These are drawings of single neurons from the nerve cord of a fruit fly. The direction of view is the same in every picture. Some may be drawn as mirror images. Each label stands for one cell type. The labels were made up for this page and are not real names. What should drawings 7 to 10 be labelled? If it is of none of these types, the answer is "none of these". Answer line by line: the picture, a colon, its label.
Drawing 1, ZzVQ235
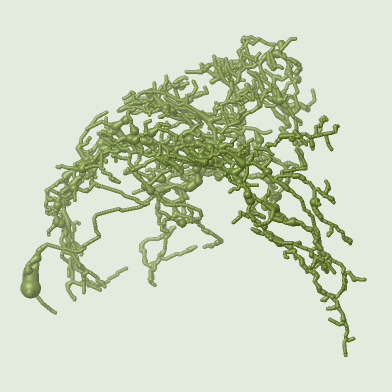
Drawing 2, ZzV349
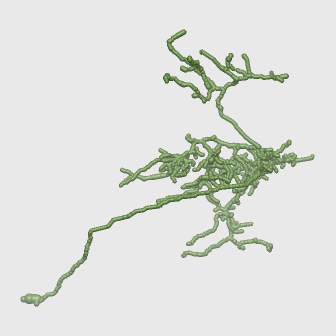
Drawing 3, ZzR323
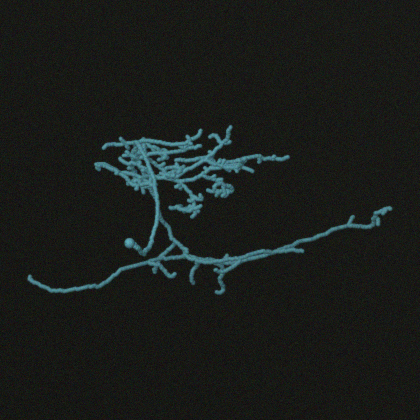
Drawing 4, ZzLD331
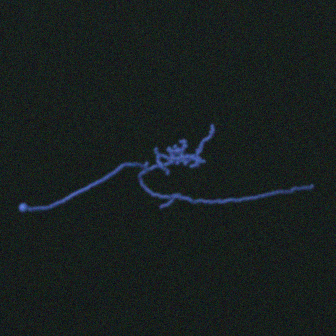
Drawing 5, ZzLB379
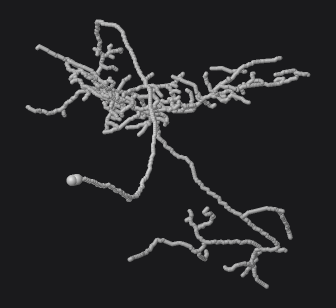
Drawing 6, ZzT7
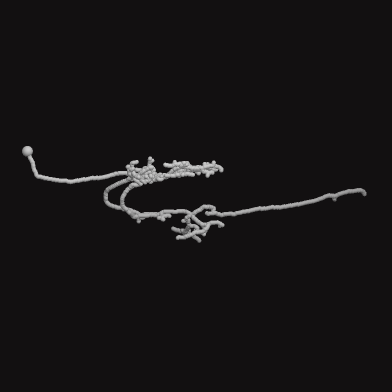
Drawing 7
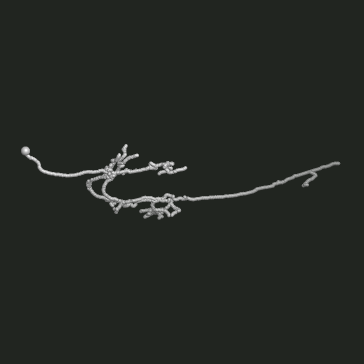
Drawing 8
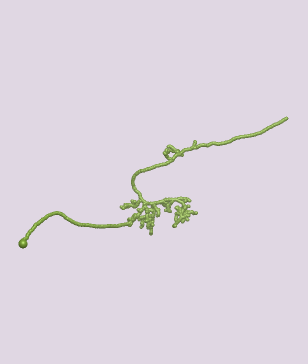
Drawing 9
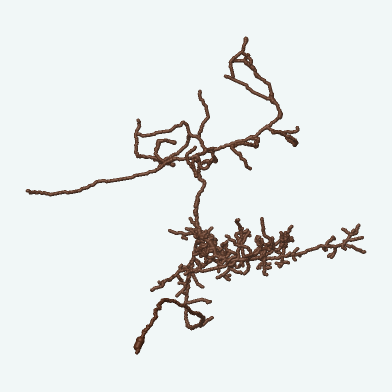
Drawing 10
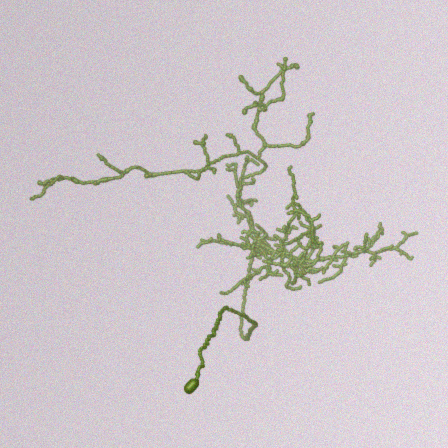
7: ZzT7
8: ZzLD331
9: ZzLB379
10: ZzLB379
